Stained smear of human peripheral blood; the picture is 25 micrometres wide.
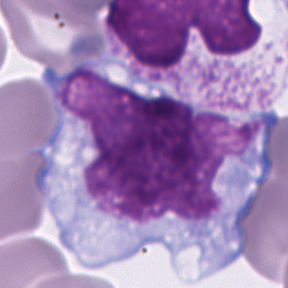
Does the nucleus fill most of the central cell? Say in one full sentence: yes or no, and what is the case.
No, there is abundant cytoplasm around the nucleus.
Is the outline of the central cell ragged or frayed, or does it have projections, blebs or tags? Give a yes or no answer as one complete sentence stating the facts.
Yes, projections, blebs or tags, or a frayed edge, mark the outline of the cell.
